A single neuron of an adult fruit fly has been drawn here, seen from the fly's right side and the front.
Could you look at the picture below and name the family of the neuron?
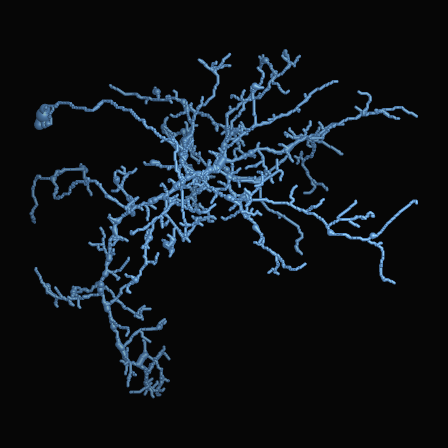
hemilineage 17A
